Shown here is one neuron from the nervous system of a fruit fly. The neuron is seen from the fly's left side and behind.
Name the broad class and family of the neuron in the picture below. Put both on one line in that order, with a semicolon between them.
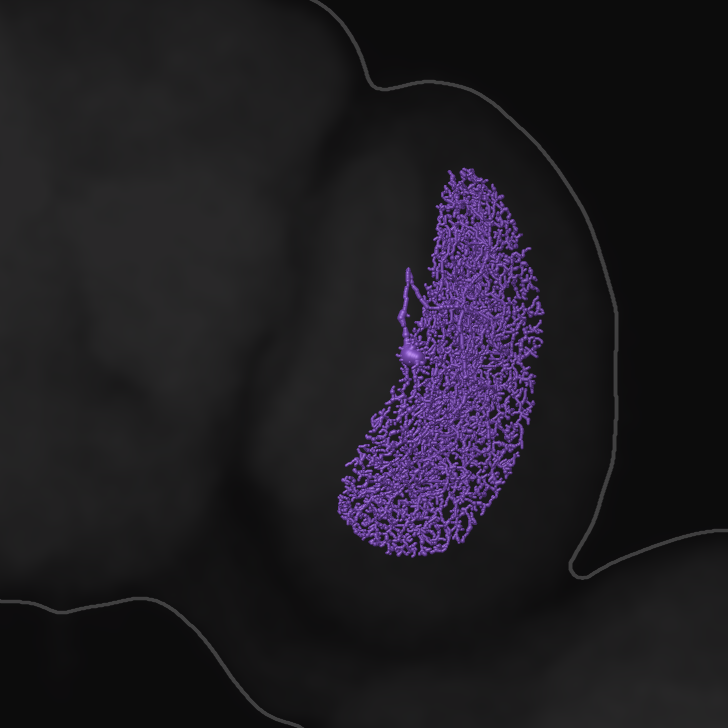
optic-lobe intrinsic neuron; LPi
